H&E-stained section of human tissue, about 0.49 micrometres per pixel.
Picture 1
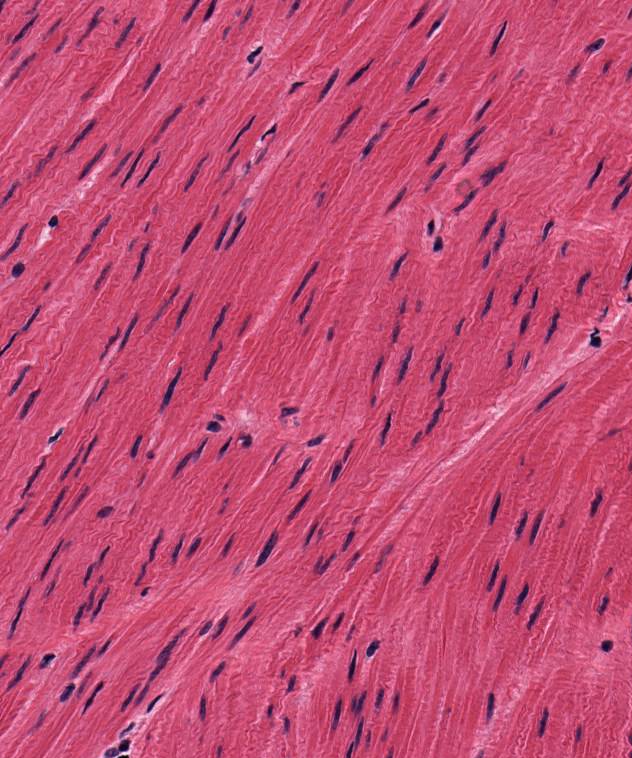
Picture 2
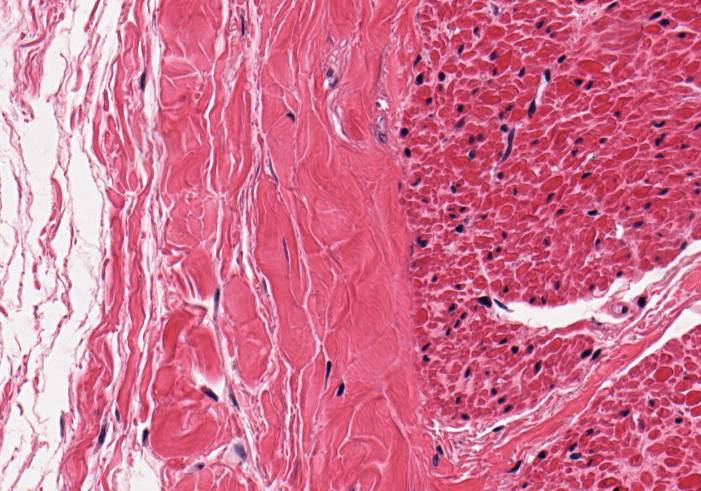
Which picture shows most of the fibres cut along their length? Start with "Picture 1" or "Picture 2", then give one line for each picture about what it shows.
Picture 1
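Picture 1: Long eosinophilic fibres fill the whole field and run diagonally from lower left to upper right.
Picture 2: The right half consists of closely packed smooth muscle cells cut in cross section, appearing as small rounded pink profiles.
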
